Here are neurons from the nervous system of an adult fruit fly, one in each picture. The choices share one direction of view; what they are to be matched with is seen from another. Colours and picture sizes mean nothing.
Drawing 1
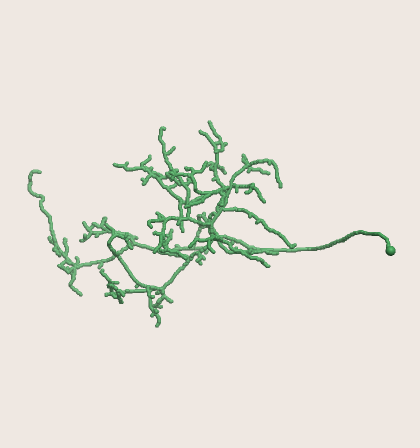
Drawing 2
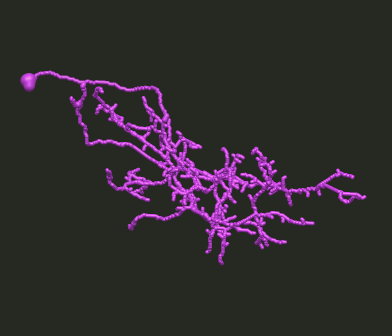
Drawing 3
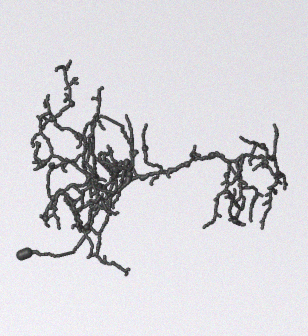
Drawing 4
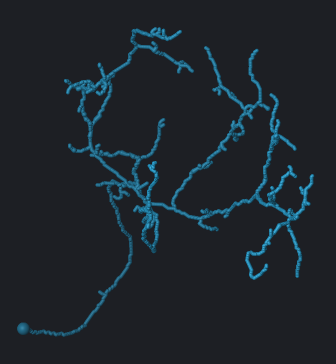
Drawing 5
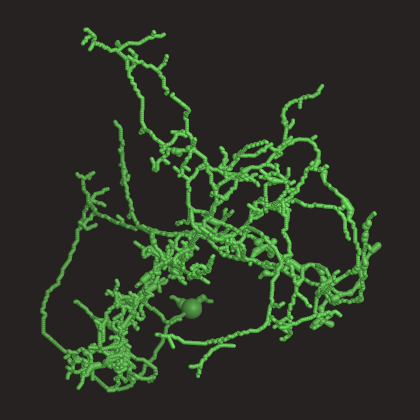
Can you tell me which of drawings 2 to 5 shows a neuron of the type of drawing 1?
3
